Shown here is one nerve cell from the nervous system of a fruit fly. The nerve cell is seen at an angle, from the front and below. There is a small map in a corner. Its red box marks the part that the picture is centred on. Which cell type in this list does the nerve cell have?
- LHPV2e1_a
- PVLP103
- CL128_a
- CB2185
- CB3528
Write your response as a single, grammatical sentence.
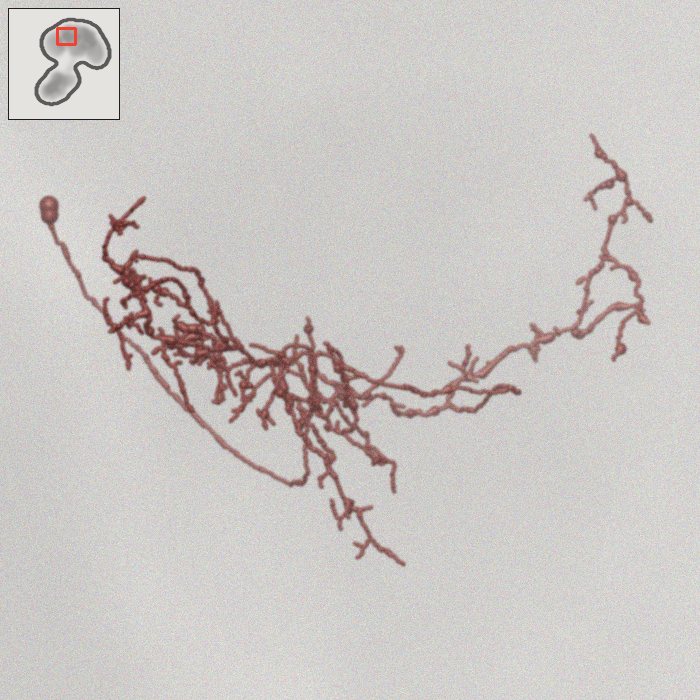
The cell type PVLP103 is the type of this nerve cell.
